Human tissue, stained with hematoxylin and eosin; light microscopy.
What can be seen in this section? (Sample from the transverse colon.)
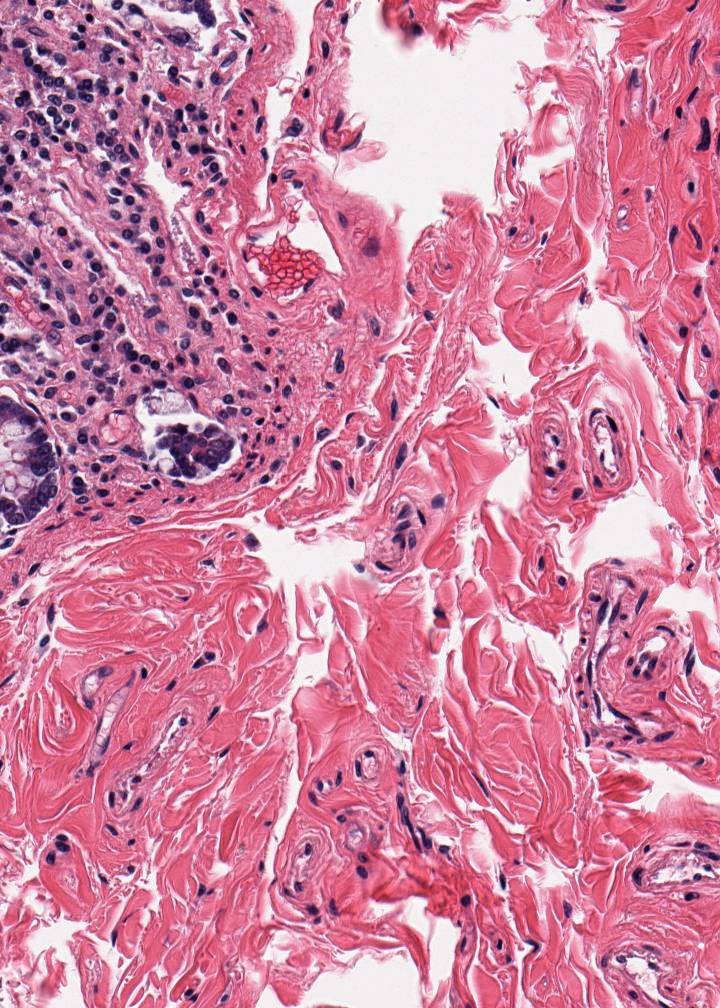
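The upper left corner of the field is densely cellular, its stroma crowded with small, round, dark nuclei. The remainder consists of dense pink fibrous tissue. On the right, several small thick-walled vessels with narrow lumens lie within the collagen. Just left of centre near the top is a vessel packed with red blood cells.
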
